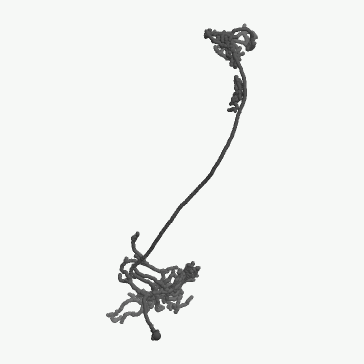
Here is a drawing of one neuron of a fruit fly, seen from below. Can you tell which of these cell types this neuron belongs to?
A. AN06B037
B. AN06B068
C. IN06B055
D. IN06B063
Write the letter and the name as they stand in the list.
A. AN06B037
